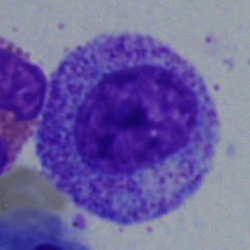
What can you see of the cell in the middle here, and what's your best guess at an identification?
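Looking first at the nucleus, I see chromatin that is deep purple and finely textured, faintly mottled rather than set in coarse dense blocks. Around it, an abundant rim of cytoplasm runs on every side. That cytoplasm is crowded with purple granules, though just below the nucleus there is a paler patch with fewer of them. The cell is a myelocyte.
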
